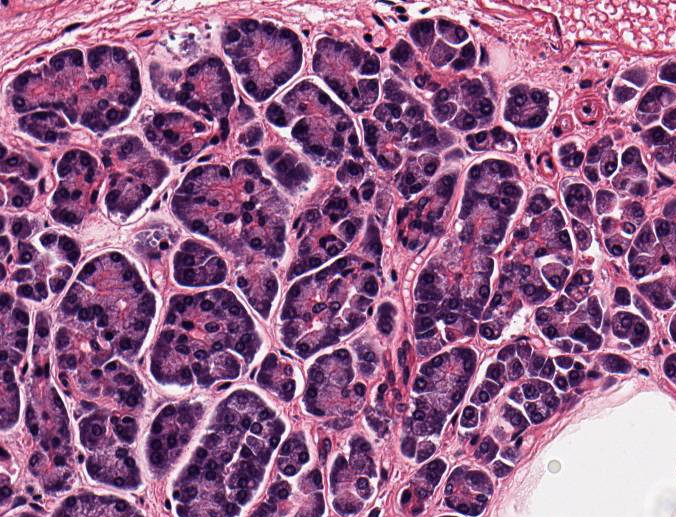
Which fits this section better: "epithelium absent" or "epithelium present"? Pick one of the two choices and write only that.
Epithelium present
